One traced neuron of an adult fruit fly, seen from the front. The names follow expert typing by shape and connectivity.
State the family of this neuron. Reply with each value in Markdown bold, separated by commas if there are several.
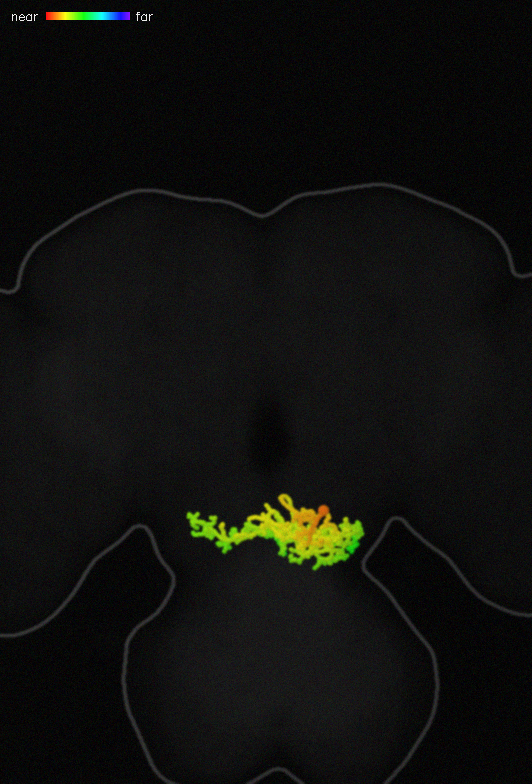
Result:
**hemilineage TRdm**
